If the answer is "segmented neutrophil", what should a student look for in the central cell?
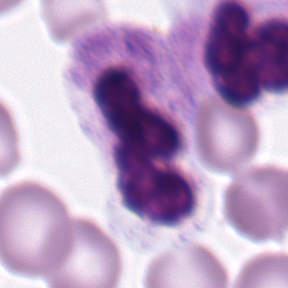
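First, the chromatin: it is dark purple and coarsely clumped, in keeping with a segmented neutrophil.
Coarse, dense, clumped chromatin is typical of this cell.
Second, the granules: fine lilac ones fill the cytoplasm, which matches as well.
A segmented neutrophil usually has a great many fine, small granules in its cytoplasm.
Third, the cytoplasm itself is abundant and pale pinkish-lilac. Fourth, the nuclear lobes form a chain running from upper left to lower right.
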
